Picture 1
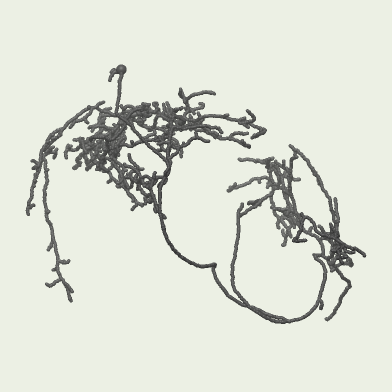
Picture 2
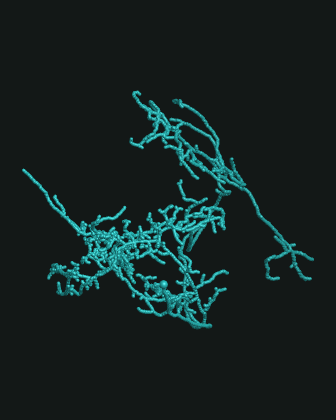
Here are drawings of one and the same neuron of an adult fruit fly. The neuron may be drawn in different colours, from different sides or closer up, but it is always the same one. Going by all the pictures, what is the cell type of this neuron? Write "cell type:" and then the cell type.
cell type: IN19B031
